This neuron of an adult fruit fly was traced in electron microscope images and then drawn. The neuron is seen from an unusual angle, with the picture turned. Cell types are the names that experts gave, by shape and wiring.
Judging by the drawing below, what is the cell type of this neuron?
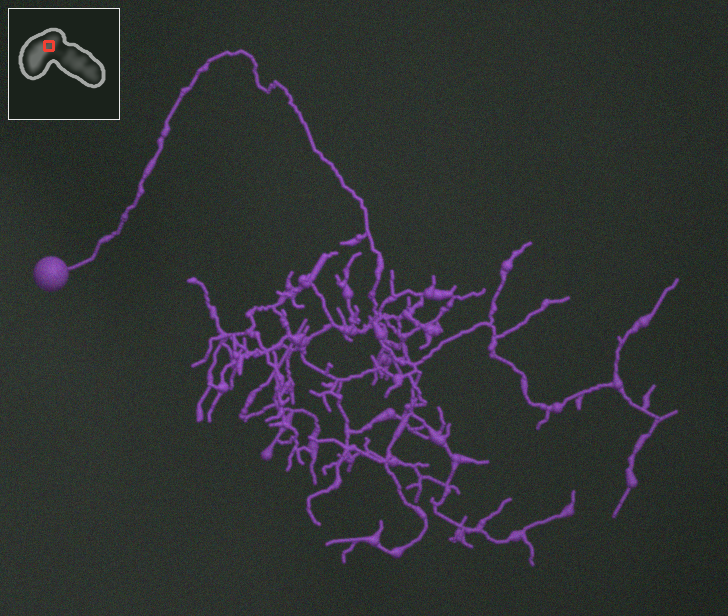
Cm8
